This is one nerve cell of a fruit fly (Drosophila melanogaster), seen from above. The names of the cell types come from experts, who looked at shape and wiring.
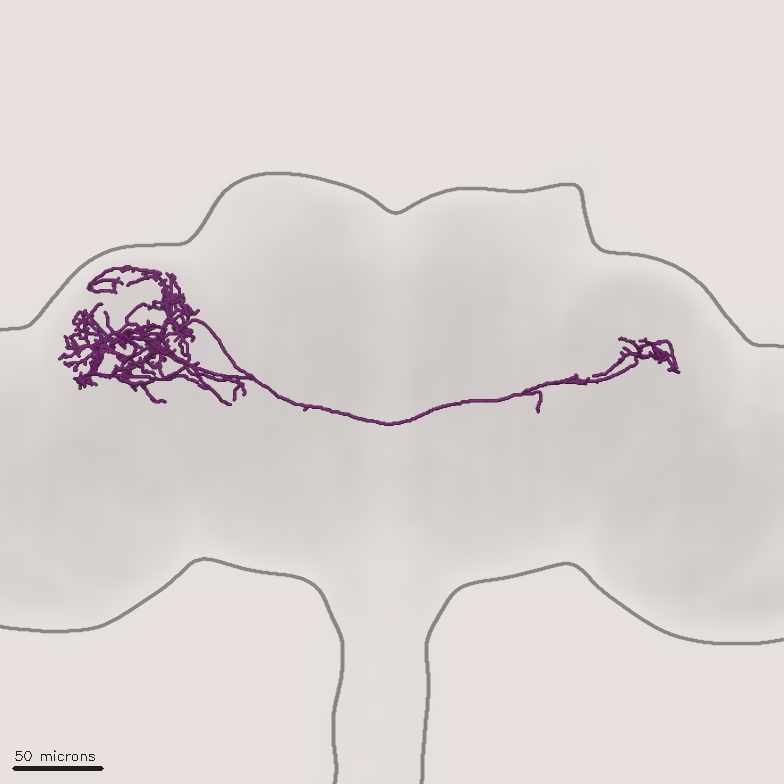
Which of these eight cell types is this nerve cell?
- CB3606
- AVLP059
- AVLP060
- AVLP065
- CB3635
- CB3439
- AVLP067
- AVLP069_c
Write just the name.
AVLP060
